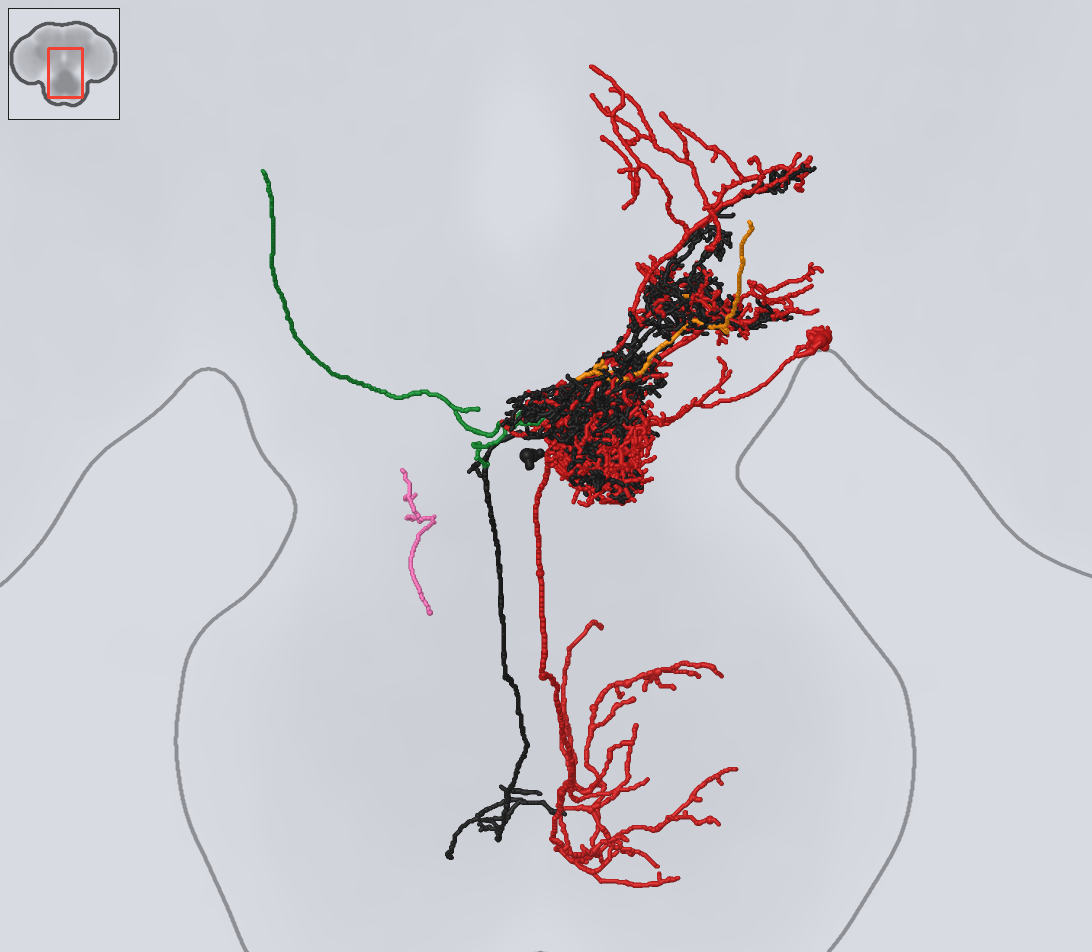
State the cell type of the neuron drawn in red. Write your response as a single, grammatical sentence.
The type of this neuron is the cell type DNge132.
